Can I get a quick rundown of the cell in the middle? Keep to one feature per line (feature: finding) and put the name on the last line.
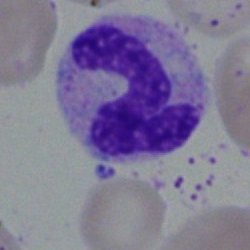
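Outline: round, smooth
Nucleus: curve wraps pale cytoplasmic area opening left
Chromatin: dark purple, coarsely clumped
Cytoplasm: fine lilac granules
Name: band neutrophil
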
